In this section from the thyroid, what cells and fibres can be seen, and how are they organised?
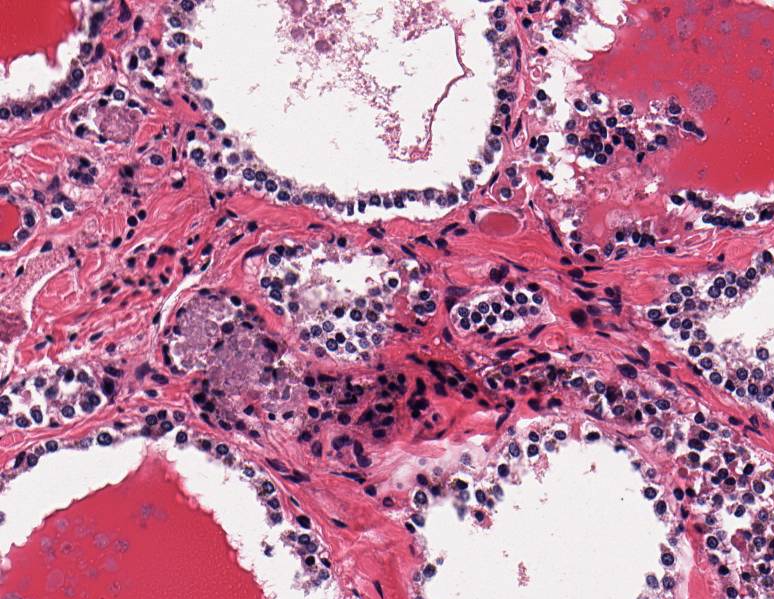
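See how pink fibrous septa divide several rounded spaces. One layer of small cells with round dark nuclei lines each. Loose cells with small round dark nuclei crowd them. Left of centre, one space holds a cluster of large cells with pale lilac, finely granular cytoplasm.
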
